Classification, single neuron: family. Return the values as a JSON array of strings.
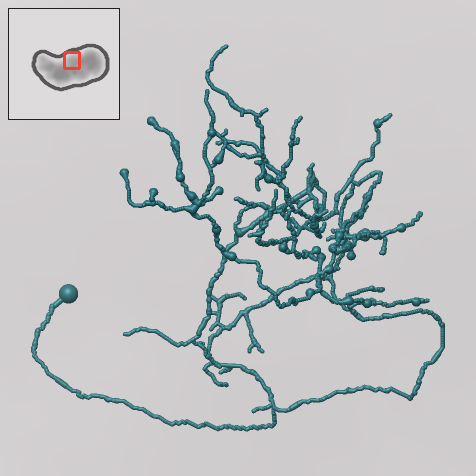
["hemilineage DL1_ventral"]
